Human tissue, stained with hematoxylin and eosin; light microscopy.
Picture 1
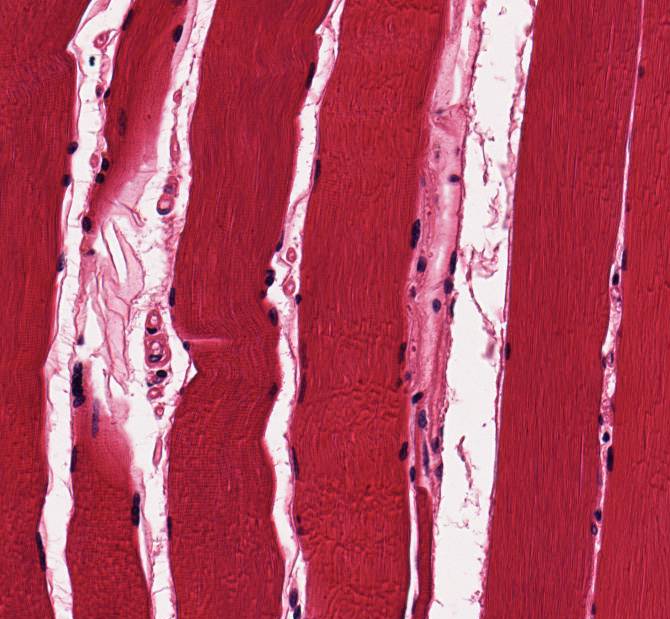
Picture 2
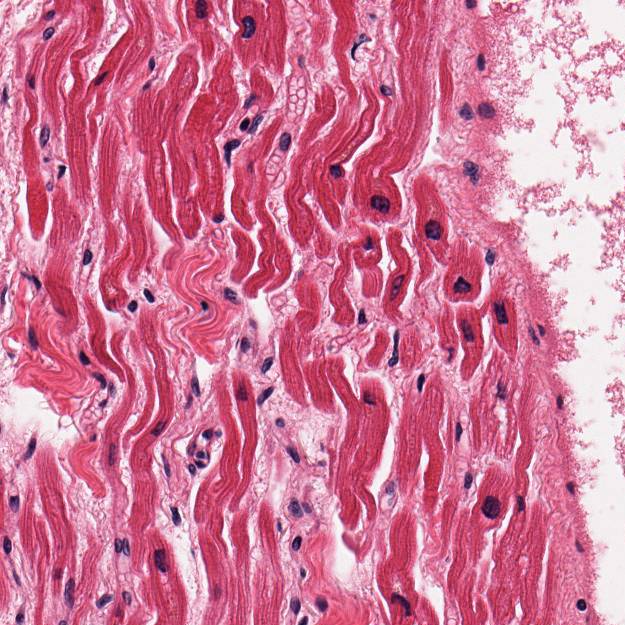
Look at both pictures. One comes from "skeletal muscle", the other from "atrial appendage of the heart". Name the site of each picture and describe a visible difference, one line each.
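Site of picture 1: skeletal muscle. The dark, elongated nuclei lie at the edges of the muscle fibres rather than in their centres.
Site of picture 2: atrial appendage of the heart. The muscle fibre nuclei lie centrally within the fibres.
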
